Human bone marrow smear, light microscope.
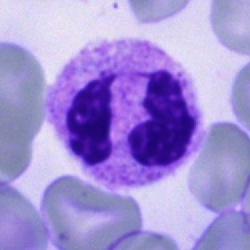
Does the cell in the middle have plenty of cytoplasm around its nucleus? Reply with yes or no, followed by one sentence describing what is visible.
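Yes. The cytoplasm is abundant and pale pinkish-lilac.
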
